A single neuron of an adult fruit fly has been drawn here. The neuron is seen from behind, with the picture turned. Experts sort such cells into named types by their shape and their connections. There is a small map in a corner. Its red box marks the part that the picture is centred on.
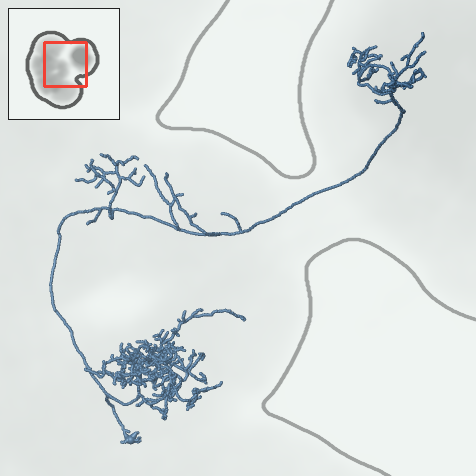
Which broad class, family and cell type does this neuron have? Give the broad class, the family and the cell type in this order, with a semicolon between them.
descending neuron; DNb; DNb02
